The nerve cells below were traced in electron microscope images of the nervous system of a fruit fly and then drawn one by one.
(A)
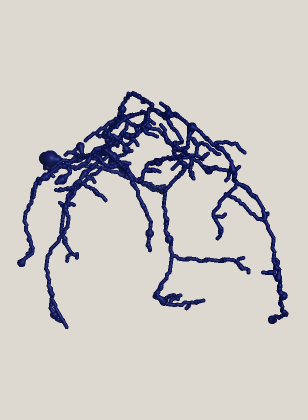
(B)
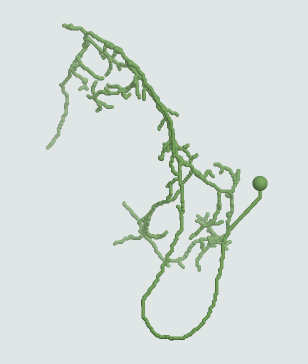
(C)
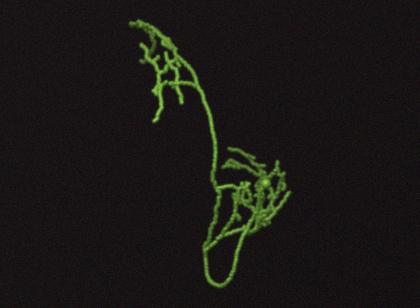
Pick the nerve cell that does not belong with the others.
C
